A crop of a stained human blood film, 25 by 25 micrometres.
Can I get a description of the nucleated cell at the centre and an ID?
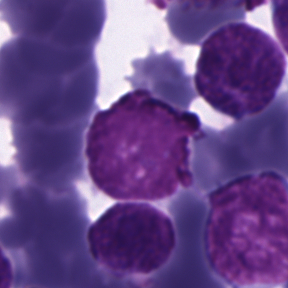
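Roughly round overall, the cell has a flattened, uneven right edge, from which small knob-like projections stick out. A few small pale spots lie near the centre of the nucleus, and no distinct granules are seen. The cell is a myeloblast.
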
